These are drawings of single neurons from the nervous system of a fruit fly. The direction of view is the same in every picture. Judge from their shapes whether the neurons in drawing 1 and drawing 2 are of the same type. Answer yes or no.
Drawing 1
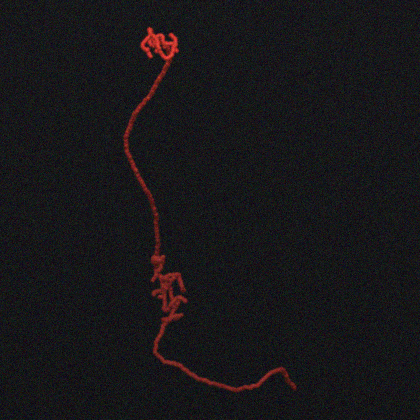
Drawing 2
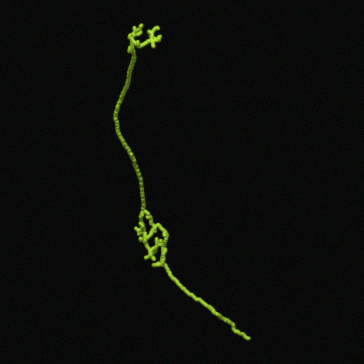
yes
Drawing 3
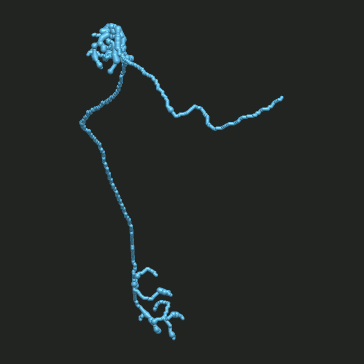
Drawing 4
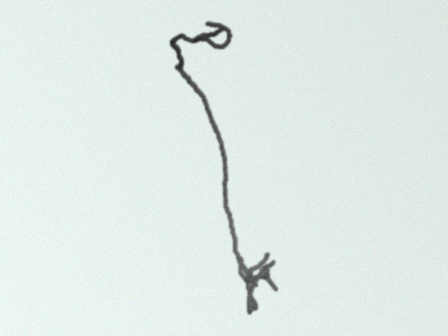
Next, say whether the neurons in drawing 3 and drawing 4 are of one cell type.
no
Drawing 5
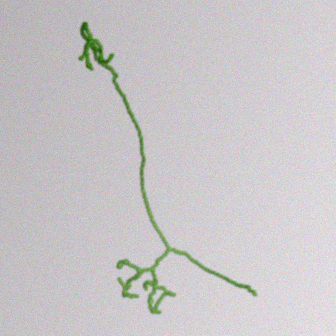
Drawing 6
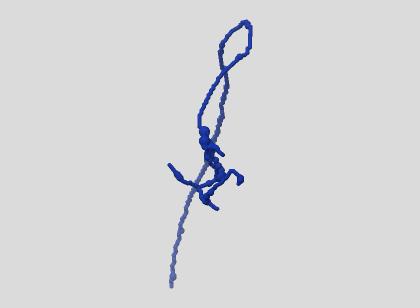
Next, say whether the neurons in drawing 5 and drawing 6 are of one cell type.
yes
